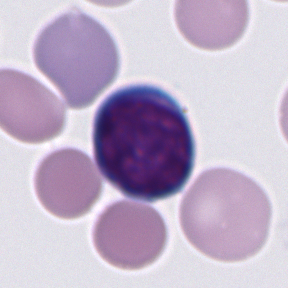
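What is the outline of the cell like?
Round and smooth.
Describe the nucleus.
Round, without indentation or lobes, with dense, dark purple chromatin in coarse clumps.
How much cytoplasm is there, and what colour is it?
Only a thin blue rim around the nucleus.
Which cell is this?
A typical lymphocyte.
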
